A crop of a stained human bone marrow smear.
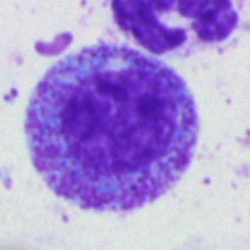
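Myelocyte in a stained bone marrow smear. The nucleus stains deep purple with blotchy, uneven chromatin, and many coarse purple granules are scattered throughout the cytoplasm. A small pale clear patch lies at the top of the cell, just above the nucleus. The image is somewhat blurred, which softens the granule edges.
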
